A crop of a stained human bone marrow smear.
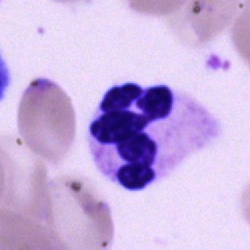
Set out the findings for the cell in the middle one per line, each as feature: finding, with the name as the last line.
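Cytoplasm: pale lilac-pink, mostly to the right of the nucleus
Granules: fine and faint
Chromatin: dark purple, densely clumped
Cell: segmented neutrophil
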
